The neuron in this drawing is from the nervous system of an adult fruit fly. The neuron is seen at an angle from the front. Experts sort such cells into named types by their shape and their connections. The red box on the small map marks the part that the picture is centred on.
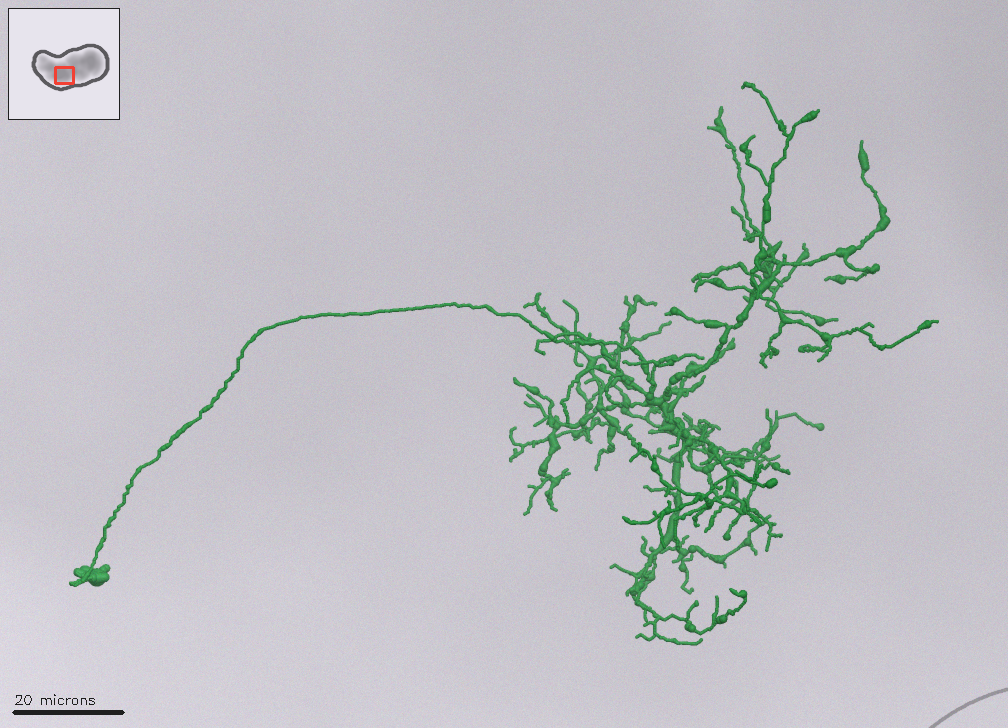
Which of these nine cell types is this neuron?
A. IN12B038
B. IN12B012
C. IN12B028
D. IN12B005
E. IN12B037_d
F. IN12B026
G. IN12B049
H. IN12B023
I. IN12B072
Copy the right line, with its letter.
E. IN12B037_d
